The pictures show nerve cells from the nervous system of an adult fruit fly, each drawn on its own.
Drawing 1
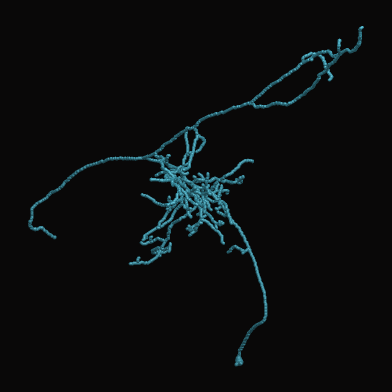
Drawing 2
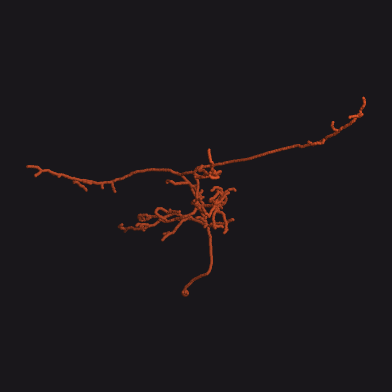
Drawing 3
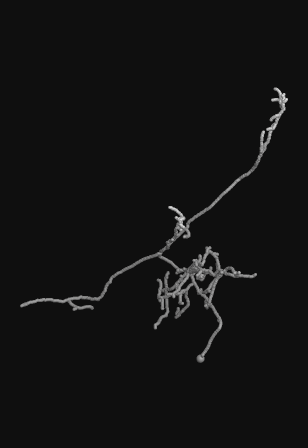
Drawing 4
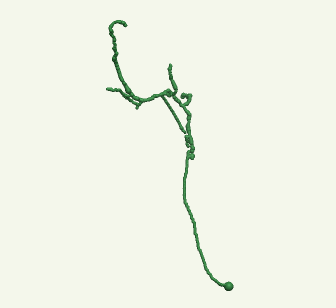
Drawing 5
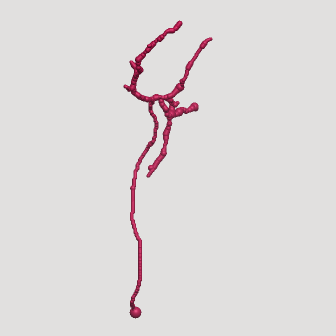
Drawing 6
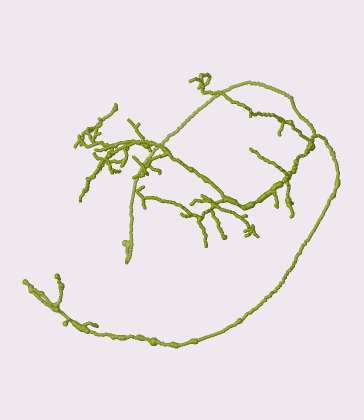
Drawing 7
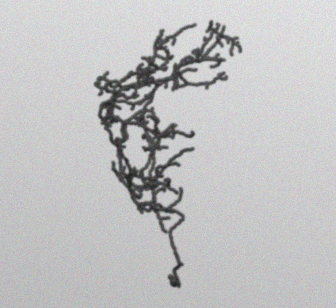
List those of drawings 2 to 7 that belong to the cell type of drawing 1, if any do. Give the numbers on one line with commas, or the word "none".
2, 3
